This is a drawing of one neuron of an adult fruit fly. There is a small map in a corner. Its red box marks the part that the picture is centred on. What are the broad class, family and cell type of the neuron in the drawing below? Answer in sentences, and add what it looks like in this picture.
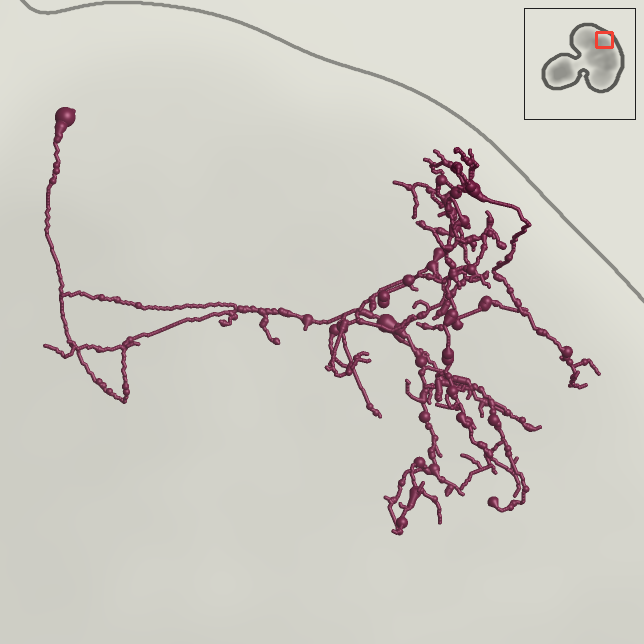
Its broad class is central-brain intrinsic neuron. The family is hemilineage SLPpl2. The cell type is CB2269. The cell body is at the upper left of the picture. Dozens of branch ends can be seen.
